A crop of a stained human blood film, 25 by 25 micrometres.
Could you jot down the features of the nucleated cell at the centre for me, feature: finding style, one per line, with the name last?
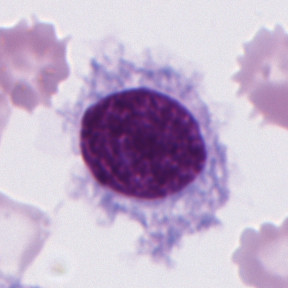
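Border: ragged, fine hair-like projections all the way around
Nucleus: oval, no indentation or lobes
Nucleoli: none distinct
Cytoplasm: no visible purple or red granules
Name: hairy cell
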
